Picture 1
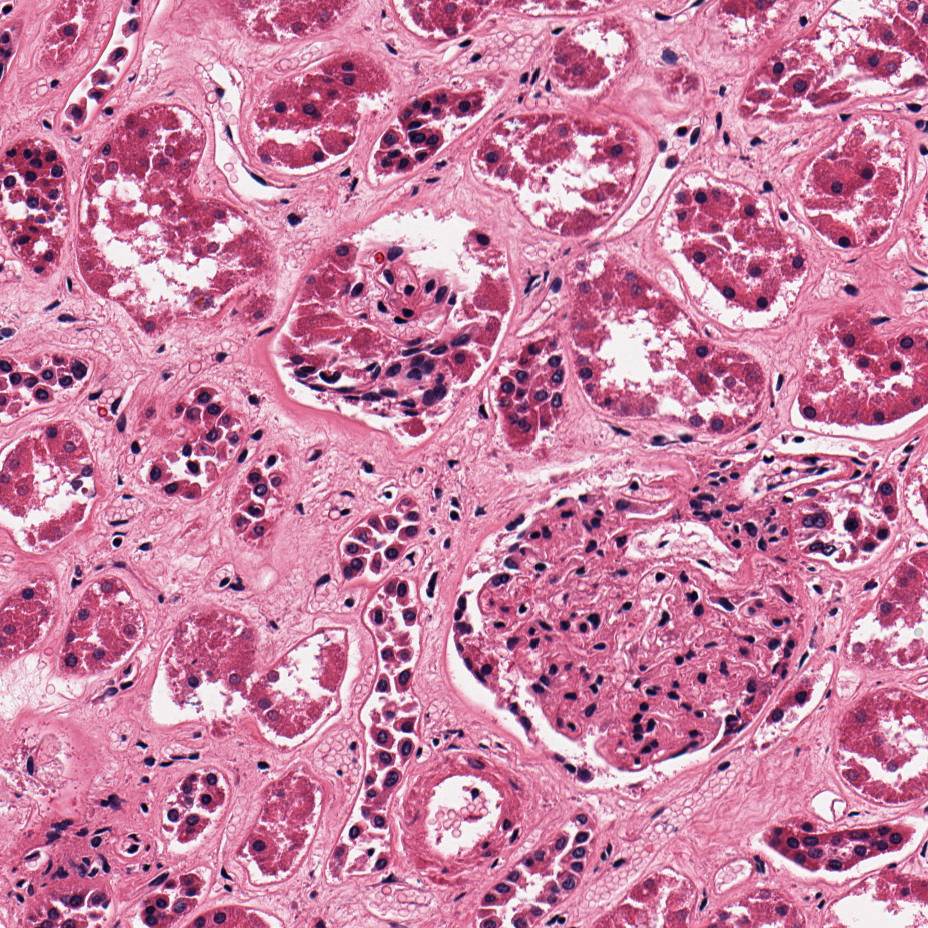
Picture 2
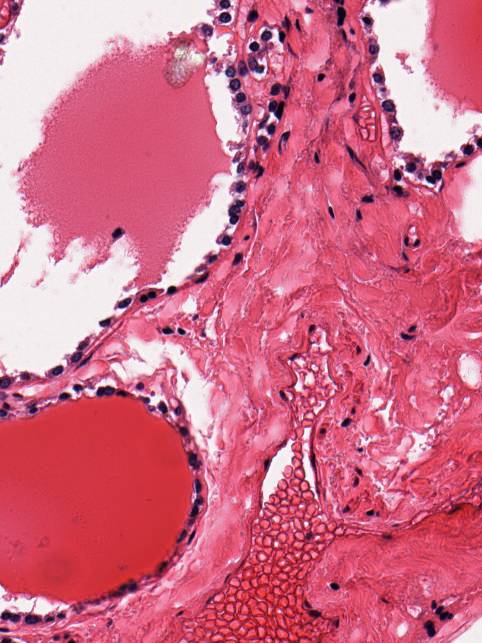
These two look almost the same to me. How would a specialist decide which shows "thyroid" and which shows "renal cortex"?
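Renal cortex is in picture 1, thyroid in picture 2. As to rounded structures, picture 1 has a large glomerulus in its lower right, the tuft crowded with small dark nuclei, among closely packed tubule cross-sections, while picture 2 has large rounded spaces of pink homogeneous material at the left and upper right. As to lining, most renal tubules have cells with abundant granular deep pink cytoplasm, whereas the thyroid spaces are lined by a single layer of flattened to low cuboidal cells with small dark round nuclei.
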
